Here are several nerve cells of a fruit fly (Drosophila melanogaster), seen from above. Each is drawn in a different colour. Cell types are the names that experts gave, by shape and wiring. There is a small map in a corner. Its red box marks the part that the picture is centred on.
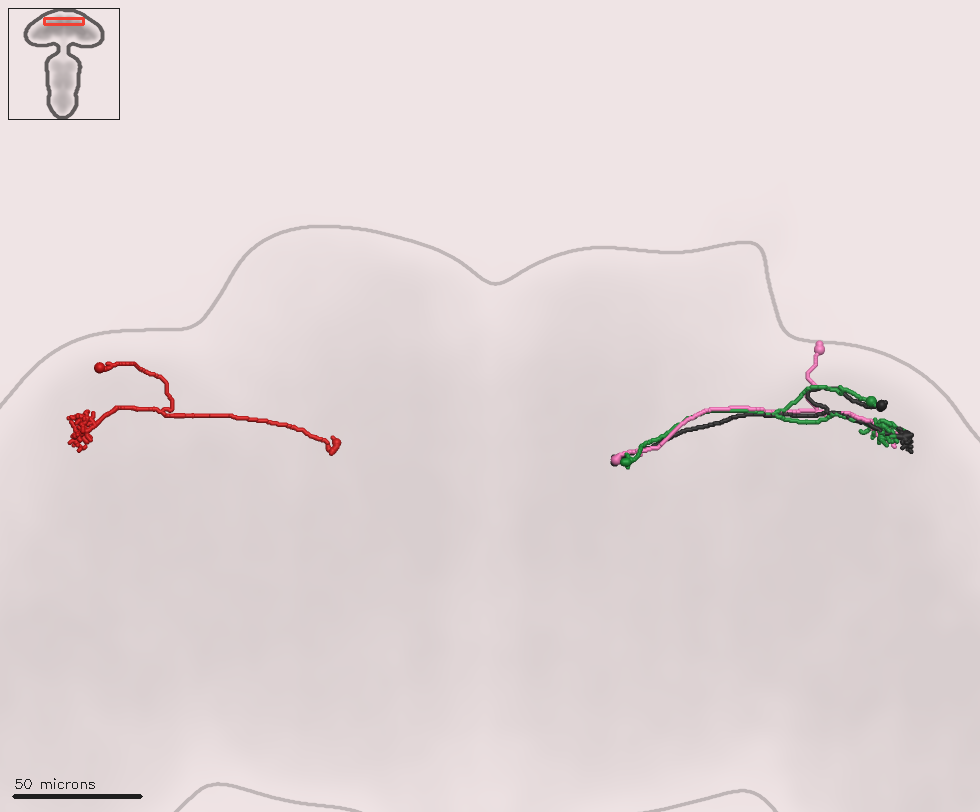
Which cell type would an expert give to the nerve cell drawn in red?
TuBu06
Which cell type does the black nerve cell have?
TuBu10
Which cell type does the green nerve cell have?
TuBu07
